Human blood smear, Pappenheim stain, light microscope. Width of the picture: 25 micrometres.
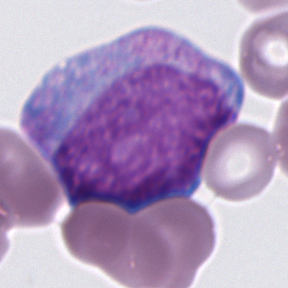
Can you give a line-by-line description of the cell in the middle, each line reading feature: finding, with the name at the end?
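Outline: angular, with fairly straight edges rather than a smooth curve
Nucleus position: toward the lower right, leaving most cytoplasm on the upper left
Chromatin: finely granular, with no coarse dark clumps
Nuclear centre: a pale rounded area near the middle
Cell: atypical promyelocyte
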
